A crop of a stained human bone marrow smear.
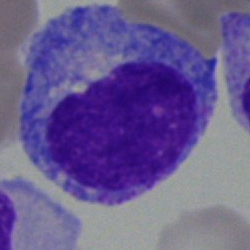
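Promyelocyte (central cell). The chromatin is dark purple and finely stippled, not clumped. The cytoplasm is abundant, stained blue, and mottled in a patchy way. A pale, clear area lies in the cytoplasm against the indented upper-left edge of the nucleus.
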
